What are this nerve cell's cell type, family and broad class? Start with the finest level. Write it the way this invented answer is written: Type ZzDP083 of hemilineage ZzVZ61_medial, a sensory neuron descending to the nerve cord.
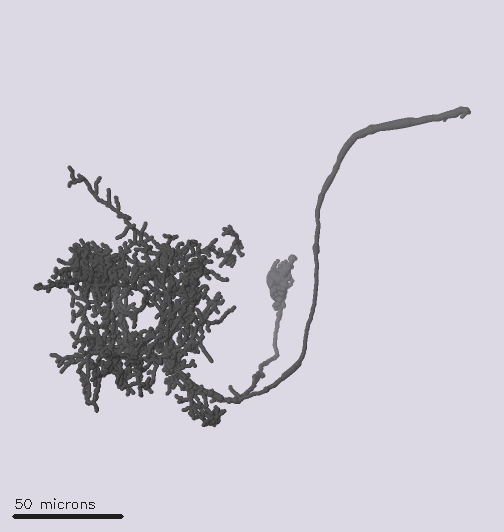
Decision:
Type DVMn 1a-c of hemilineage 16B, a motor neuron of the nerve cord.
